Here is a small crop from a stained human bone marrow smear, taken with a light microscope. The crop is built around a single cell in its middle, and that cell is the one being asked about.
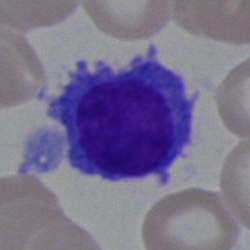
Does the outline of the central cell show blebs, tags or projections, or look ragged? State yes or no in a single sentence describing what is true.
Yes, it is a rough outline that this cell has.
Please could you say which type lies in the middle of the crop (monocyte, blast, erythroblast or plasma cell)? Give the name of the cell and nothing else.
plasma cell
